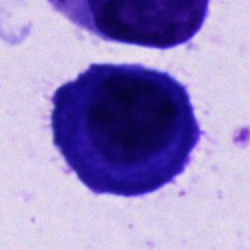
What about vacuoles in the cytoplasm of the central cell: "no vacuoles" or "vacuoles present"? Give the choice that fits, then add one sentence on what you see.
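No vacuoles. No vacuoles are visible anywhere in the cell.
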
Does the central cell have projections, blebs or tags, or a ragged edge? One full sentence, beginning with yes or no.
Yes, this cell has an outline that is rough instead of smooth.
